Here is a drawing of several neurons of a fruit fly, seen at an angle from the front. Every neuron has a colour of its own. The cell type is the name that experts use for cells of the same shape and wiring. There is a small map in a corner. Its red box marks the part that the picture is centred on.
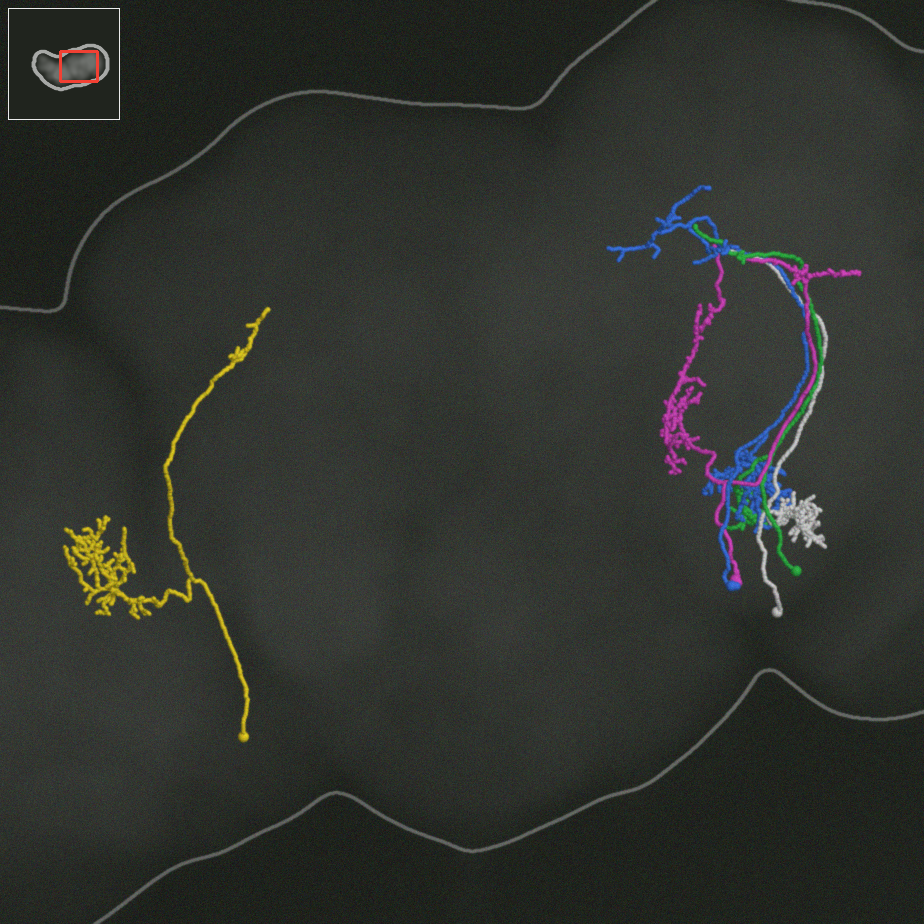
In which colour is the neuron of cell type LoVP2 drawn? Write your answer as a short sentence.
The colour is blue.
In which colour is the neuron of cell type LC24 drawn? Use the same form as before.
The colour is yellow.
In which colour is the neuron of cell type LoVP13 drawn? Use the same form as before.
The colour is white.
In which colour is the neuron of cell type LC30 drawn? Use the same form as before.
The colour is green.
